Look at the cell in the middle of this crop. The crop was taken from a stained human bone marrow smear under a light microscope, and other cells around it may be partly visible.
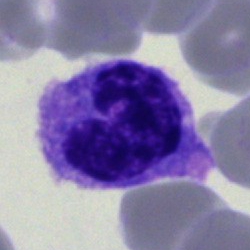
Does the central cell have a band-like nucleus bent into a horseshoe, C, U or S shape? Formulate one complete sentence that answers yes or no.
Yes, the nucleus is stretched into a curved band rather than divided into lobes.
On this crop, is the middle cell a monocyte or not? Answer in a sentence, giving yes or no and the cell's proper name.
Yes, the cell found in the middle is a monocyte.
